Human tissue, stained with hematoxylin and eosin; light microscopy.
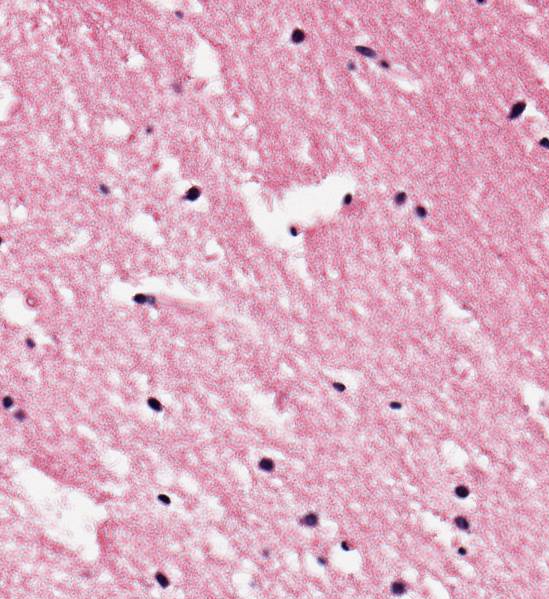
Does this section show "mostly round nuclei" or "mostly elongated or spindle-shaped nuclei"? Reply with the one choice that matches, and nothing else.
Mostly round nuclei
